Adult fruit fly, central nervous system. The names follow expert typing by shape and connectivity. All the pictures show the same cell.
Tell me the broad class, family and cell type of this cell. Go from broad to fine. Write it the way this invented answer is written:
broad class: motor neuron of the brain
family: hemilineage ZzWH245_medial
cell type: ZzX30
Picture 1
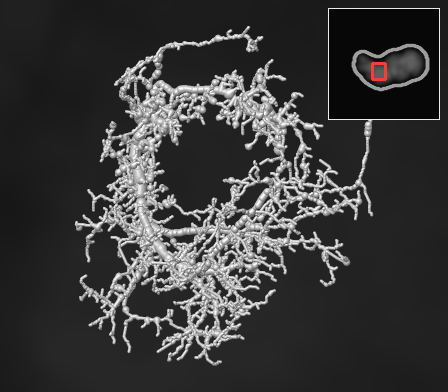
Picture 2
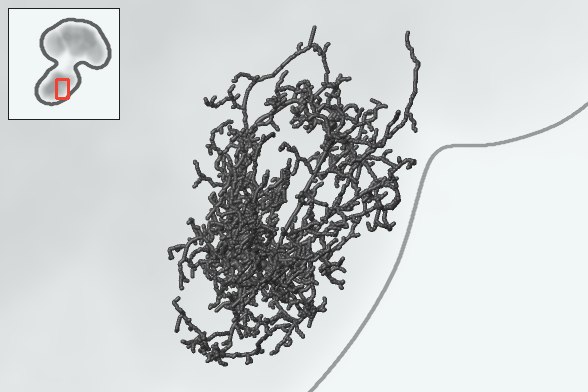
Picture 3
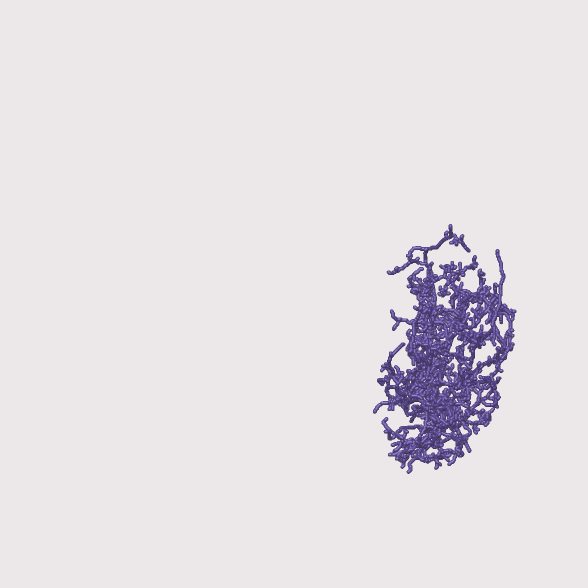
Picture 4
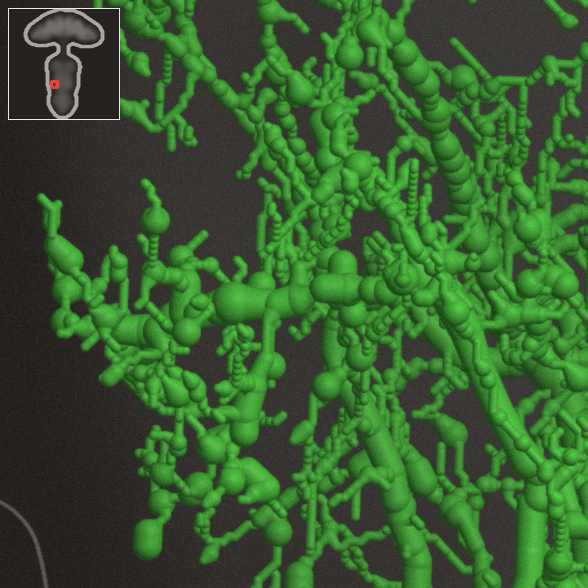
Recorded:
broad class: nerve-cord intrinsic neuron
family: hemilineage 19A
cell type: IN19A020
